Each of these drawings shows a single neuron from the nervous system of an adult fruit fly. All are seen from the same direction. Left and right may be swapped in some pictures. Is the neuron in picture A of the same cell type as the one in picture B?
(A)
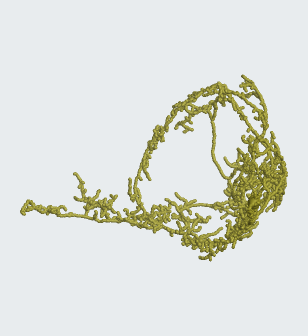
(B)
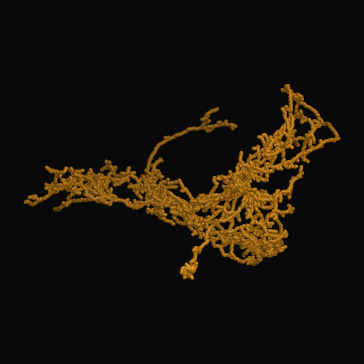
yes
